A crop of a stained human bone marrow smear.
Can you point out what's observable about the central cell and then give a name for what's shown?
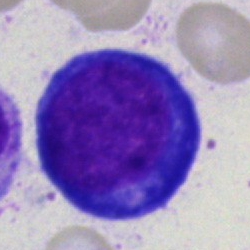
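Round, smooth outline on this one, and the chromatin is fine-textured rather than coarsely clumped. Deep blue cytoplasm, with a paler patch at the lower edge of the nucleus. That's a proerythroblast.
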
